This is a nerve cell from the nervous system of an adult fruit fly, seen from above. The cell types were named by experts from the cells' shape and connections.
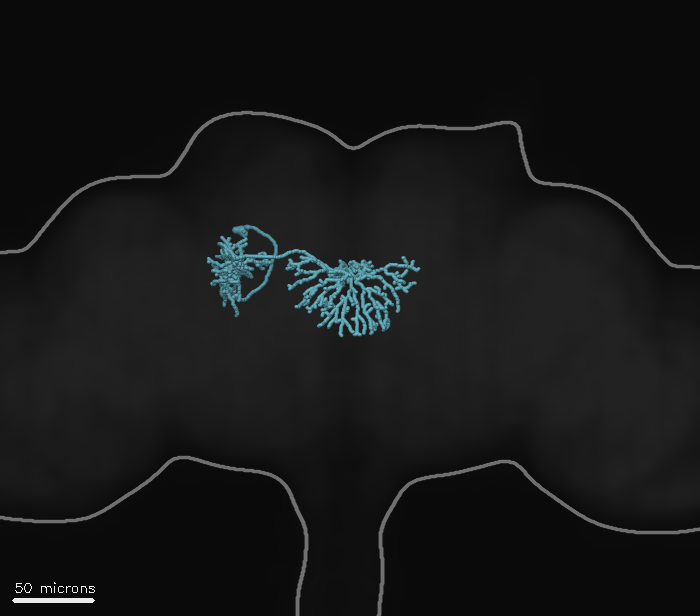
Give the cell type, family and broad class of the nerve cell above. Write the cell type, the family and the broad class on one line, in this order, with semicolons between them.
FB3A; hemilineage LALv1_dorsal; central-brain intrinsic neuron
